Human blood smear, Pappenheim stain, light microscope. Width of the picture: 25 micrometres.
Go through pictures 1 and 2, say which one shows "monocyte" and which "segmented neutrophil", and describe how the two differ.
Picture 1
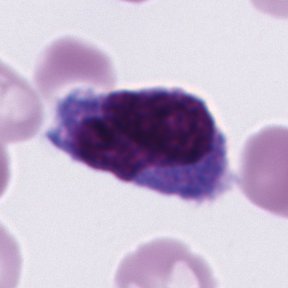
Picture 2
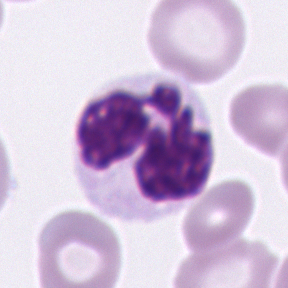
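So: the first picture shows the monocyte, and the second shows the segmented neutrophil. The monocyte is elongated, with its long axis running from left to right, and measures about 17 by 10 micrometres.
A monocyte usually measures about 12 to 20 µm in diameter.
Its nucleus fills most of the cell, and no nucleoli can be seen.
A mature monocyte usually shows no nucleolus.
The cytoplasm is blue, shows mainly at the left end and along the lower right edge, and contains no vacuoles. The segmented neutrophil, on the other hand, has a round, smooth outline and is about 13 micrometres across. Its nucleus forms two large lobes joined by a narrow strand near the top, and its chromatin is dark purple and coarsely clumped.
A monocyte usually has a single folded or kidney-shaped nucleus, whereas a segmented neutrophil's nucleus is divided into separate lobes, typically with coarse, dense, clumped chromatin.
Like the monocyte, it shows no nucleoli and no vacuoles, and its cytoplasm holds no large orange-red granules.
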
